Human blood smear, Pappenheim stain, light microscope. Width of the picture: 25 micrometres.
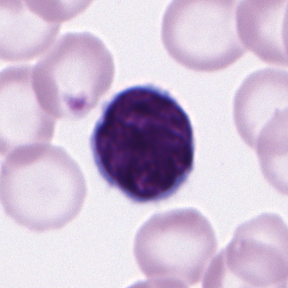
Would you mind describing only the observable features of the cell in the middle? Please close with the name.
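Round in outline, the cell has a slightly uneven edge, and I'd put it at about 10 micrometres across. Inside, the nucleus is round with no indentation, about 9 micrometres across, and it fills about 80% of the cell's area. Its chromatin looks dense, dark purple and coarsely clumped. Of the cytoplasm I can see only a very thin pale blue rim, clearest on the left edge. Putting that together, this is a typical lymphocyte.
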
